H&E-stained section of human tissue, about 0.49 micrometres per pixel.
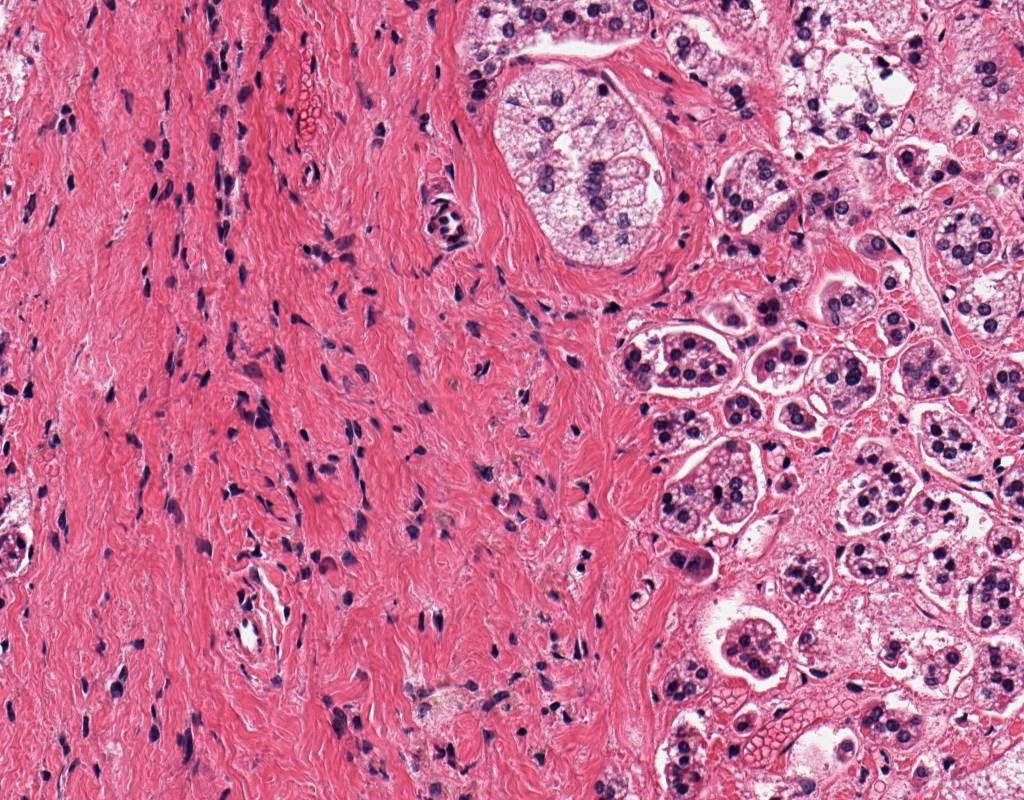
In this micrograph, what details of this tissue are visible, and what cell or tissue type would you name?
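Left half is dense fibrous stroma, with dark spindle-shaped nuclei scattered in the collagen. On the right, cells sit in small rounded nests divided by thin fibrous septa, and their cytoplasm is pale, granular to vacuolated. That's adrenal gland.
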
